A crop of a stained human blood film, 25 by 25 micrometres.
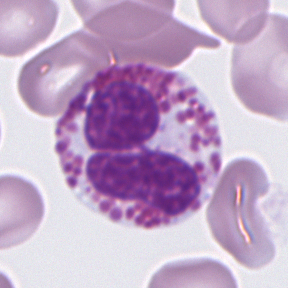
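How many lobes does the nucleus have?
Two, lying one above the other.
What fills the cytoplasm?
Many large, round granules, reddish-purple in colour.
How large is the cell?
About 15 micrometres across.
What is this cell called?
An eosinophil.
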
